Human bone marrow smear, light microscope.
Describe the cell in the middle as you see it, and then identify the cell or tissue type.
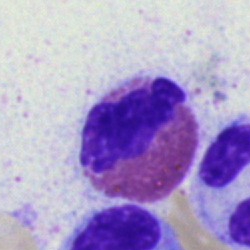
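The cell in the middle has a roughly round, smooth outline. Its nucleus sits toward the upper left part of the cell, and no nucleoli can be made out within it. Fine pinkish granules fill the cytoplasm. This cell is an eosinophil.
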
